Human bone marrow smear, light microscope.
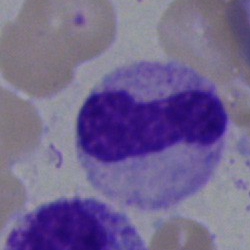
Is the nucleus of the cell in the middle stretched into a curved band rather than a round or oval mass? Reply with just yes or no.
Yes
